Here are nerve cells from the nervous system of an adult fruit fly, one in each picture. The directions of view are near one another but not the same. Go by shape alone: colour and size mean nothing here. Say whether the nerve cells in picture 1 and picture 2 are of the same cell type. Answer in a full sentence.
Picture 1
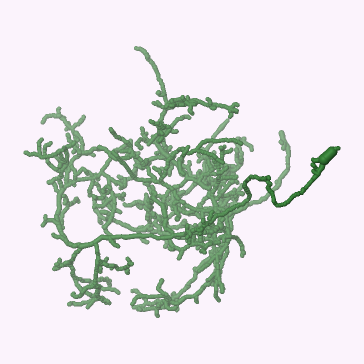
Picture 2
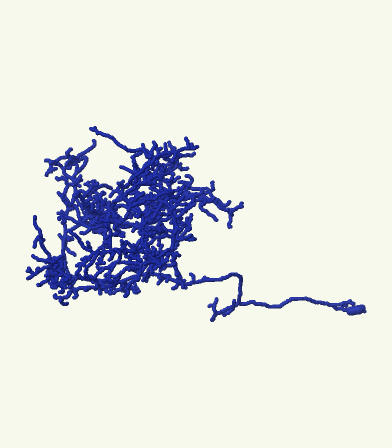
They are of the same cell type.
